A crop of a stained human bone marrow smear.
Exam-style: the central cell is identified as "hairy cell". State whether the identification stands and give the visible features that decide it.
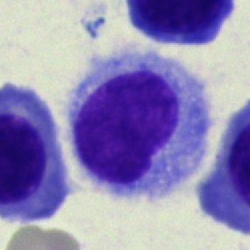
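Hairy cell is the right name here. What settles it is the cytoplasm: a moderate rim of pale greyish-blue surrounds the nucleus, widest on the right and lower side.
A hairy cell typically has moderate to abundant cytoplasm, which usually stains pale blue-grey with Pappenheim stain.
That pale shade goes against plasma cell.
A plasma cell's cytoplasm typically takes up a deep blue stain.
The border is slightly irregular and fuzzy, and the chromatin is deep purple, fairly dense and mottled. There are no coloured granules, only tiny pale spots scattered through the cytoplasm.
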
